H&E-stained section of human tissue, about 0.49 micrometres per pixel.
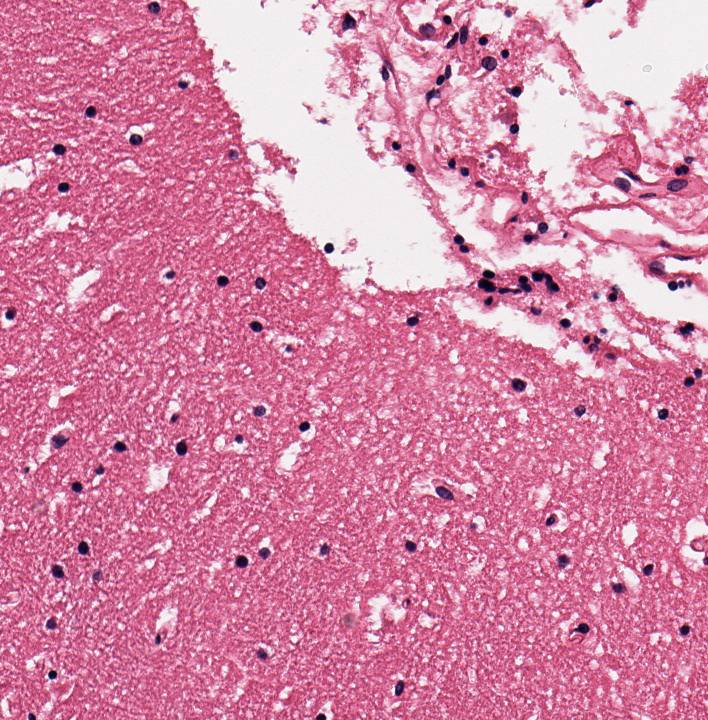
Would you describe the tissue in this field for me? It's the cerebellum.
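Most of the field, left and lower, is dense, finely fibrillary pink matrix without epithelium or glands. Small round dark-staining nuclei lie singly, evenly scattered; no large cells with abundant cytoplasm appear. Loose, wispy pink fibrous tissue with many small dark nuclei fills the upper right corner.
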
